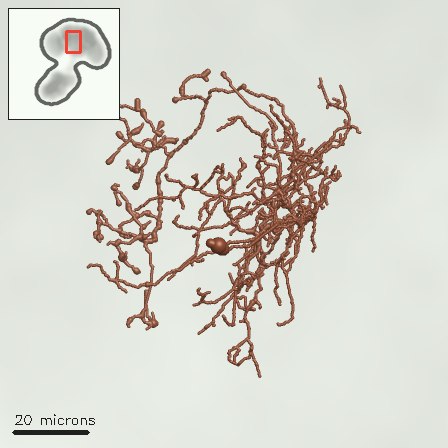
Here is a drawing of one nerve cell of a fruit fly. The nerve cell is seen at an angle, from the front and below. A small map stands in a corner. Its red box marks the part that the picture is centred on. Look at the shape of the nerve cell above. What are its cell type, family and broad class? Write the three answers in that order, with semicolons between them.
CB3323; hemilineage VESa1; central-brain intrinsic neuron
